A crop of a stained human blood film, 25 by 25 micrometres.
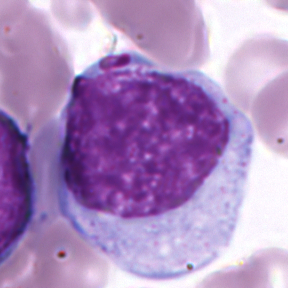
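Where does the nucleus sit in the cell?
Toward the upper part, with most of the cytoplasm below it; the nucleus is about 15 micrometres across.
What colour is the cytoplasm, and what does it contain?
It is pale greyish blue, with fine purple granules scattered through it.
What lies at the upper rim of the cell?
A small dark purple body.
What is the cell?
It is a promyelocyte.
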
